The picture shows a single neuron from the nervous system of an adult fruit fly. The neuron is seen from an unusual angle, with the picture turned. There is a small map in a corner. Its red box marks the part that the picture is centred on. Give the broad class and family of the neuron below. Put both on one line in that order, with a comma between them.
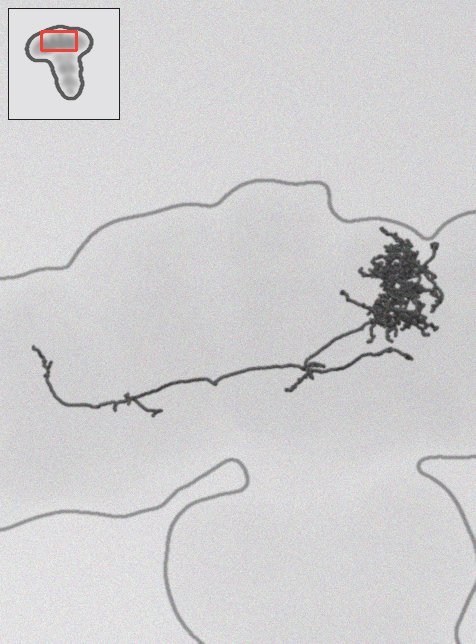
central-brain intrinsic neuron, hemilineage VLPl&p2_lateral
